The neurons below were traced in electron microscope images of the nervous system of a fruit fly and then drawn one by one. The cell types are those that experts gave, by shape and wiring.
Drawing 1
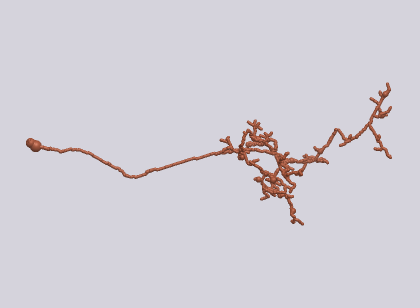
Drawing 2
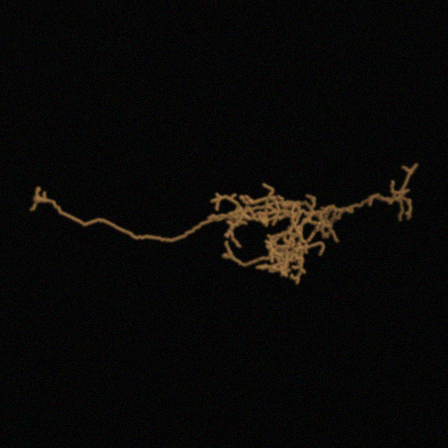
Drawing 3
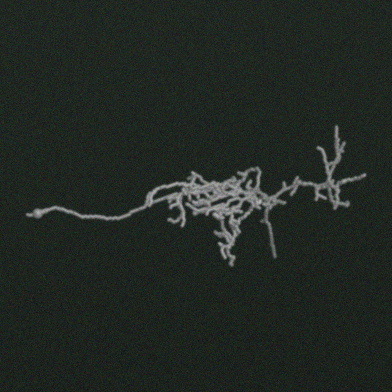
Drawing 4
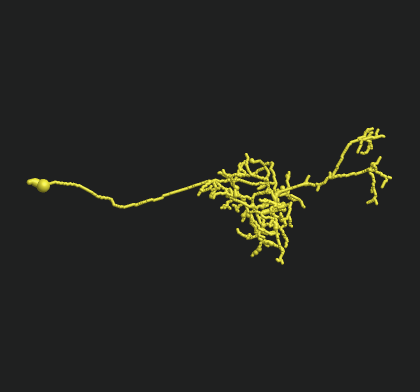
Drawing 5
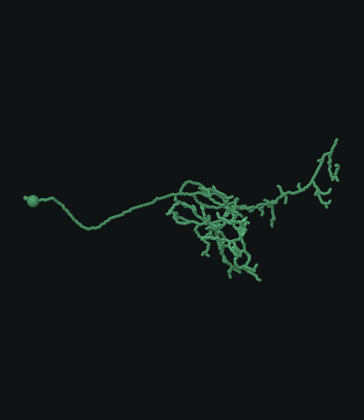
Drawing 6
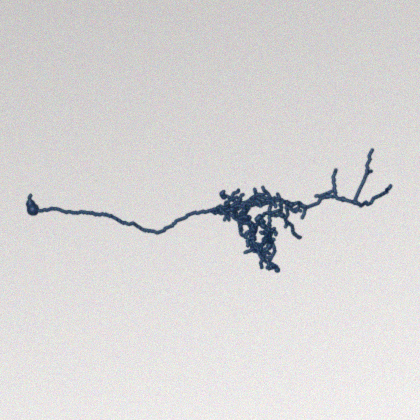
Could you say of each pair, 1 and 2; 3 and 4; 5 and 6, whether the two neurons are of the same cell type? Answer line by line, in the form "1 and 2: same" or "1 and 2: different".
1 and 2: same
3 and 4: same
5 and 6: different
